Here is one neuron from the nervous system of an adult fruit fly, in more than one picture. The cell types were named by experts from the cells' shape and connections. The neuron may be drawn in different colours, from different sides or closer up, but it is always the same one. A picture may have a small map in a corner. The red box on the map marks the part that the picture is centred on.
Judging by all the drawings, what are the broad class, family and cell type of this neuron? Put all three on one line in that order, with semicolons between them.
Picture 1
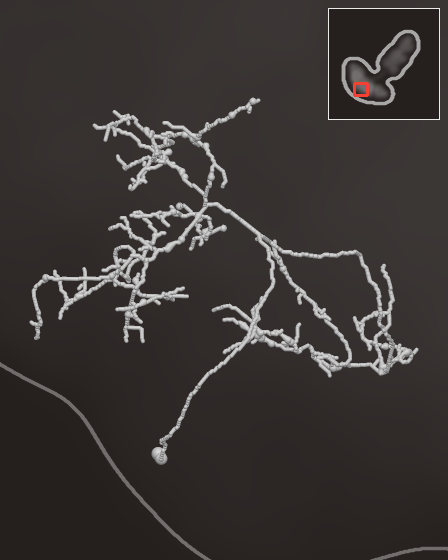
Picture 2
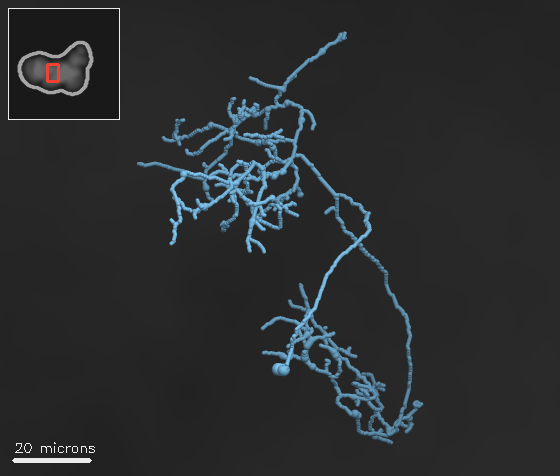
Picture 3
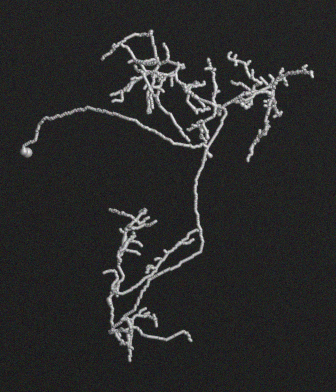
central-brain intrinsic neuron; hemilineage CREa2_ventral; CRE020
